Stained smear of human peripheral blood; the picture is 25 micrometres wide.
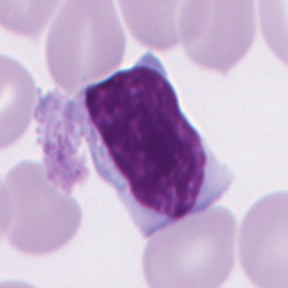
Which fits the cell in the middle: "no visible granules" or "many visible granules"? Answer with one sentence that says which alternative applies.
The cell's cytoplasm contains no granules that can be seen.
